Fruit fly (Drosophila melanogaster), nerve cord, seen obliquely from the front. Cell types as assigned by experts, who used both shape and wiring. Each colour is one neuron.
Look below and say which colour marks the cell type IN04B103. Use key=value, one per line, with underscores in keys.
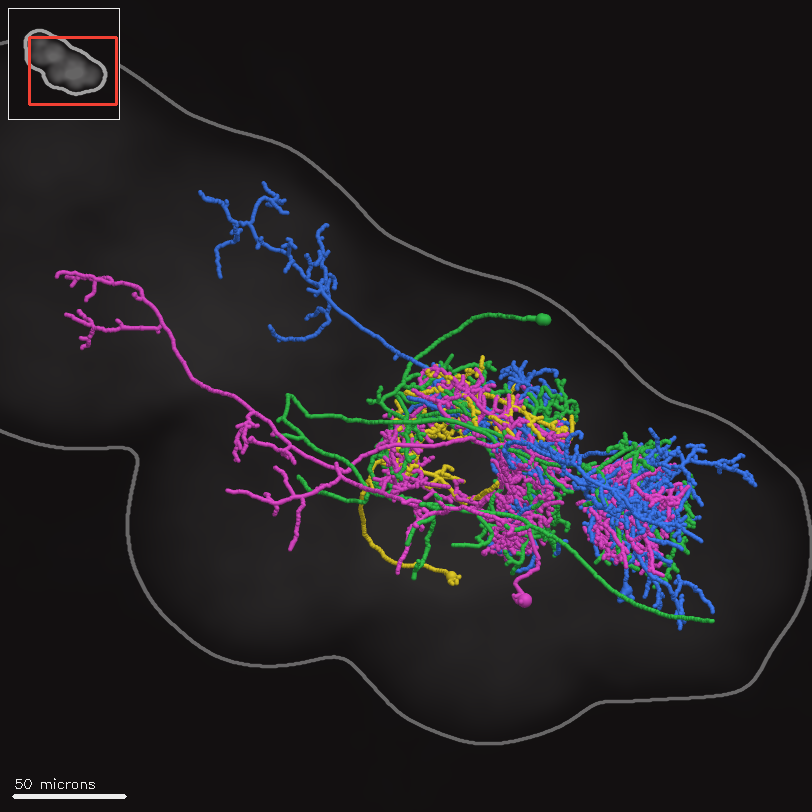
colour=yellow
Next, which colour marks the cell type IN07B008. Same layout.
colour=magenta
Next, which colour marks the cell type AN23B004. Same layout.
colour=green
